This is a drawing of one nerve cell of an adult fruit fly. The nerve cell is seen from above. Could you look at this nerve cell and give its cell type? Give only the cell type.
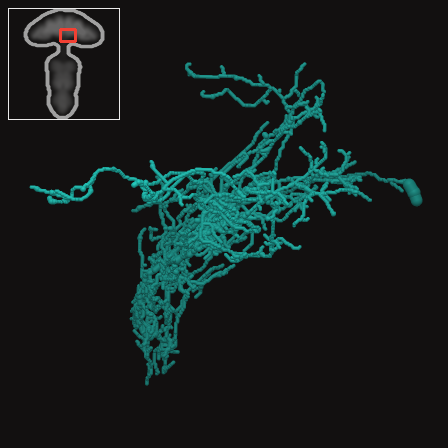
GNG547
